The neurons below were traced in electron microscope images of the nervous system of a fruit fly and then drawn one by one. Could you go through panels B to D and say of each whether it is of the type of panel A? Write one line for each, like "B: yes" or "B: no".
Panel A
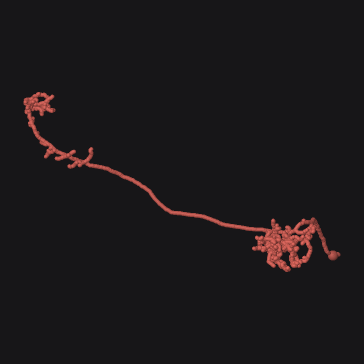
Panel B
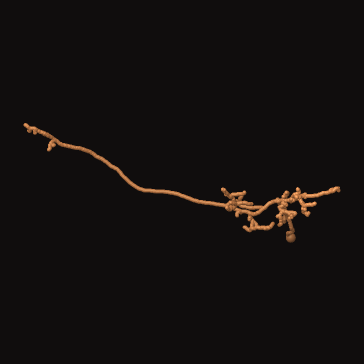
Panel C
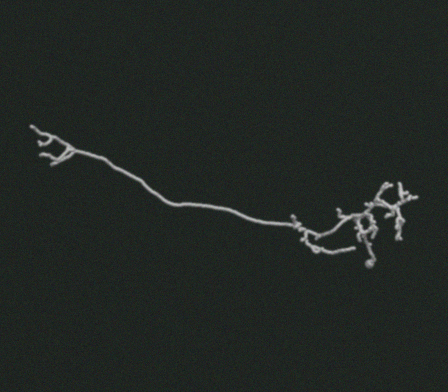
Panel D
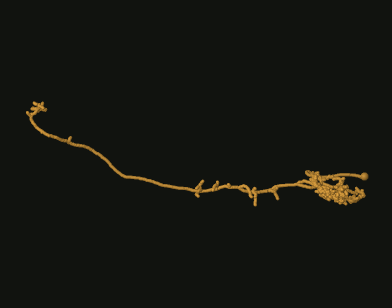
B: no
C: no
D: yes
